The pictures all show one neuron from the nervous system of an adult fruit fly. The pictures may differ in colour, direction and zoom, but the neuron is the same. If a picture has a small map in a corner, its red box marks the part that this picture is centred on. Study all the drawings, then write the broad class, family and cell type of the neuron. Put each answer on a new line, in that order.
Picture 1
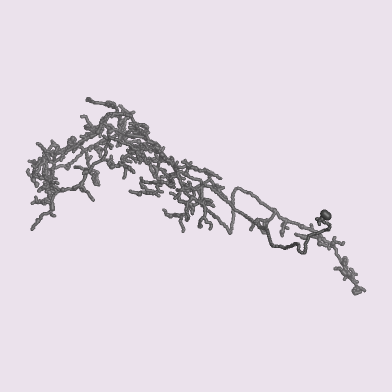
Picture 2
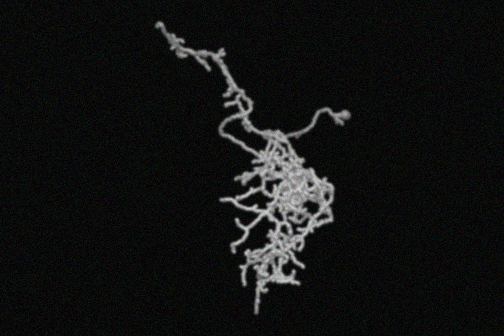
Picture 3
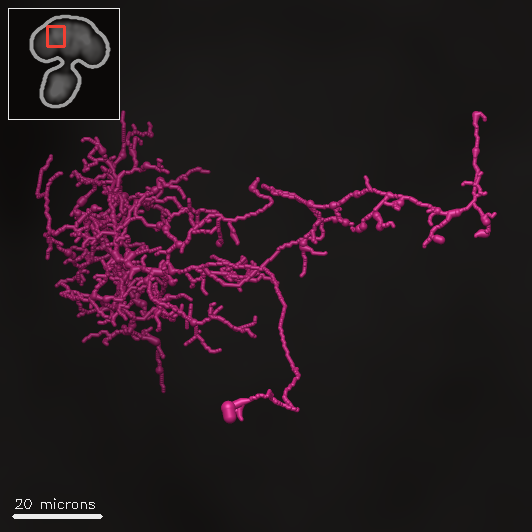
central-brain intrinsic neuron
hemilineage VLPp&l1_anterior
PVLP101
